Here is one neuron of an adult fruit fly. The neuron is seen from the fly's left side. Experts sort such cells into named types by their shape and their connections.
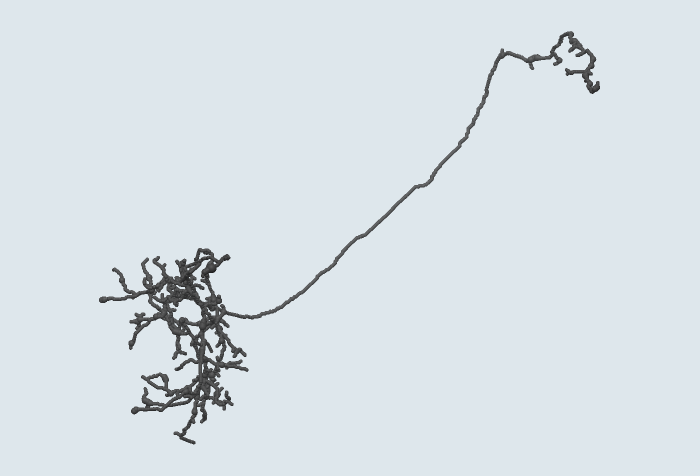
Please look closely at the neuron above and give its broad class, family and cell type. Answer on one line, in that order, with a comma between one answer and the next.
central-brain intrinsic neuron, hemilineage ALl1_ventral, M_lPNm11D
